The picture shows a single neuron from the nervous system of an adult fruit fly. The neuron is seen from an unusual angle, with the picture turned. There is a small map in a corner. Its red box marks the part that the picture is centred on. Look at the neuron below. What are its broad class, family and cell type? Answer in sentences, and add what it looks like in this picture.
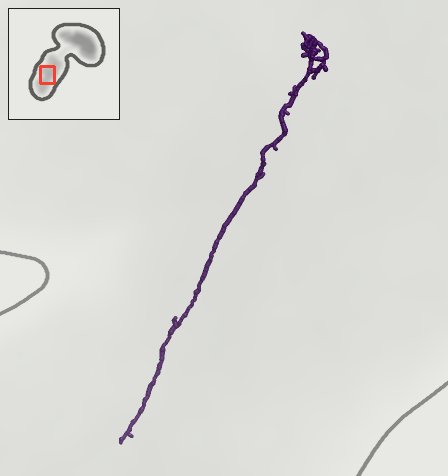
It is a sensory neuron entering the nerve cord. Its family is called class mechanosensory proprioceptive. Its cell type is SNpp60. It is in the nerve cord and does not reach the brain. No cell body is drawn.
